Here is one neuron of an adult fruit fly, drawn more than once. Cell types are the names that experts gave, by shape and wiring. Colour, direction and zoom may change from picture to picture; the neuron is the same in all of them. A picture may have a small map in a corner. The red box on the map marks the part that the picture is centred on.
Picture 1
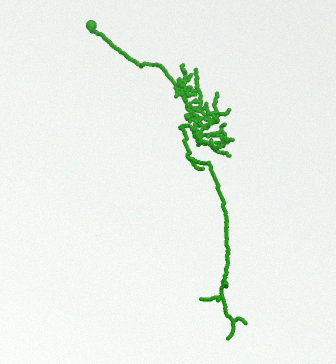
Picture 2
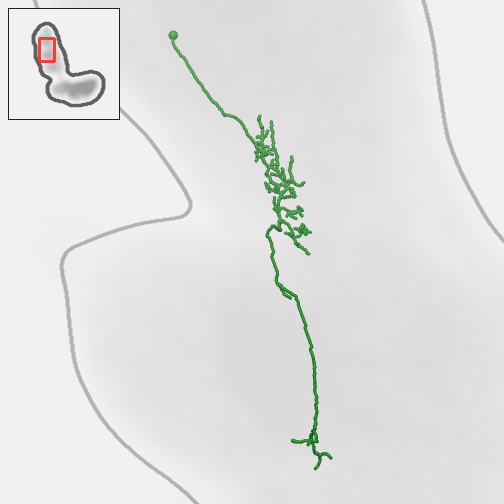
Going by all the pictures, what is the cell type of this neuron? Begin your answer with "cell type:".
cell type: IN10B054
